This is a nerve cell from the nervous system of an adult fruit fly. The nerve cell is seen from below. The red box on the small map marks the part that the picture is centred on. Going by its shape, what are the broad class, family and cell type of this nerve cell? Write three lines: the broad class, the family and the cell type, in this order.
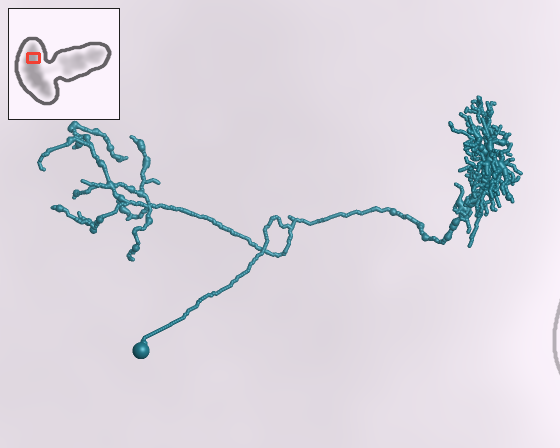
visual projection neuron
hemilineage VPNv1
LC17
